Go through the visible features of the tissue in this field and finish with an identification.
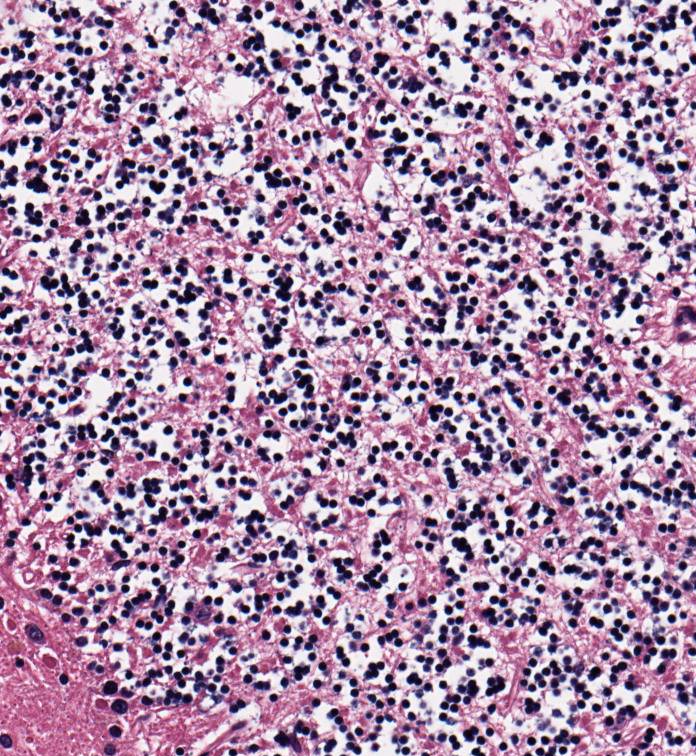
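Field almost entirely densely packed small cells, pink material scattered between them. Nuclei small, round, darkly staining; very little visible cytoplasm. Between nuclei, pink fibrillary material in irregular islands and strands. Bottom-left corner: more solid pink fibrillary zone, few nuclei, a few larger cells with pink cytoplasm. Tissue: cerebellum.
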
